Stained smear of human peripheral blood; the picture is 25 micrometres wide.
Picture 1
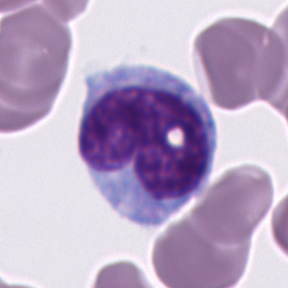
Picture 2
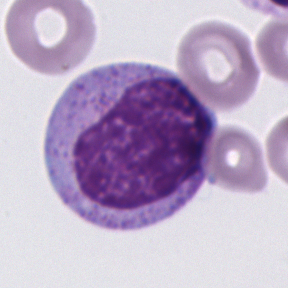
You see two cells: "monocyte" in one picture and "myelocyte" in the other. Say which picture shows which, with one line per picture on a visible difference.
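The cell in picture 1 is a monocyte. No distinct granules can be seen in the cytoplasm.
The cell in picture 2 is a myelocyte. The cytoplasm holds many small dark purple granules.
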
